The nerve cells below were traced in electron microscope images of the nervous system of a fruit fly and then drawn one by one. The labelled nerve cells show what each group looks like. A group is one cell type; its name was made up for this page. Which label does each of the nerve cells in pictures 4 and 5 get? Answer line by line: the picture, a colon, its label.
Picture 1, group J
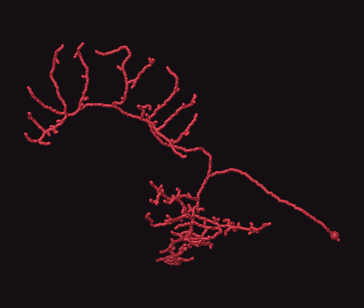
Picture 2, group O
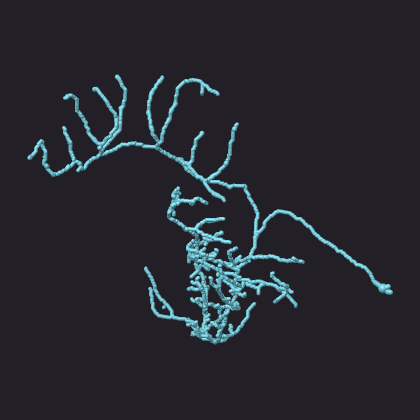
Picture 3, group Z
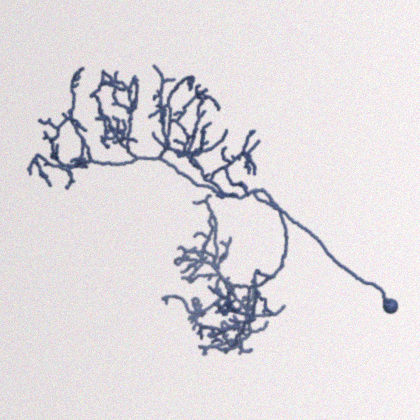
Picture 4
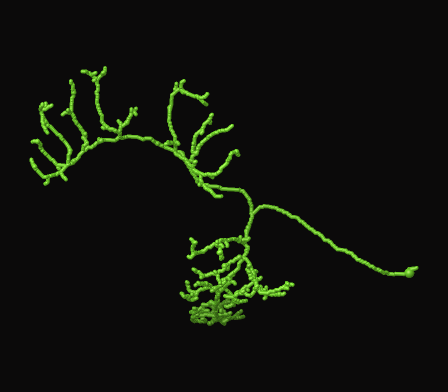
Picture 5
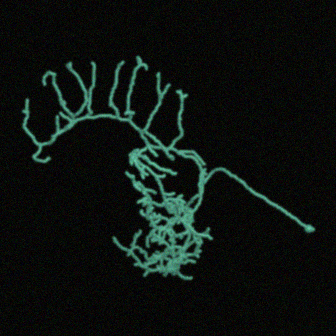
4: group J
5: group O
